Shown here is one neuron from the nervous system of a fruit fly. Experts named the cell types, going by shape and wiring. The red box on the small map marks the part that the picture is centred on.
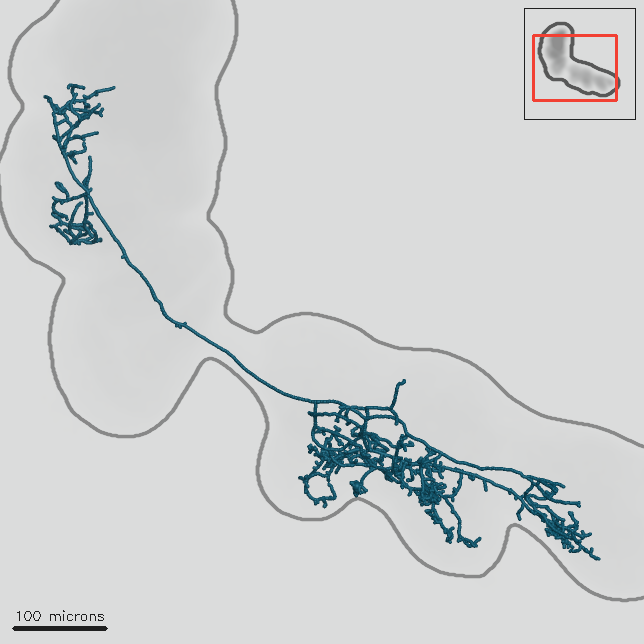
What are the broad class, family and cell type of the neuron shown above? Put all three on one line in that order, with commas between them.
ascending neuron, hemilineage 12B, AN12B001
